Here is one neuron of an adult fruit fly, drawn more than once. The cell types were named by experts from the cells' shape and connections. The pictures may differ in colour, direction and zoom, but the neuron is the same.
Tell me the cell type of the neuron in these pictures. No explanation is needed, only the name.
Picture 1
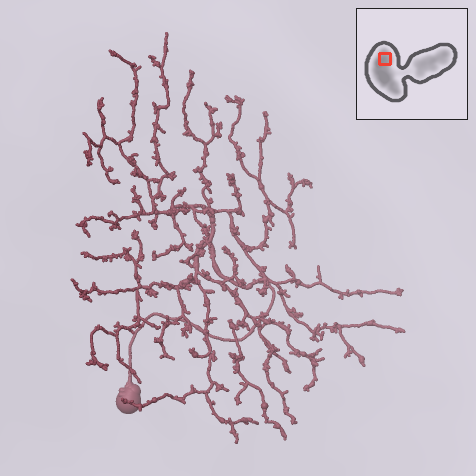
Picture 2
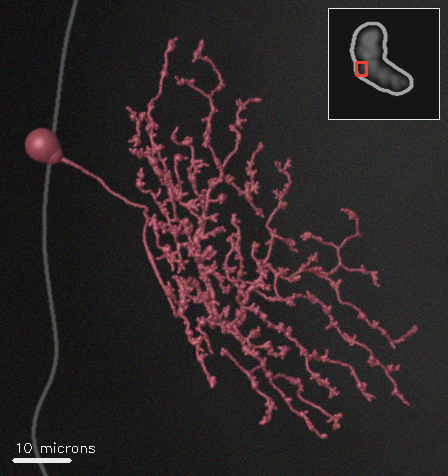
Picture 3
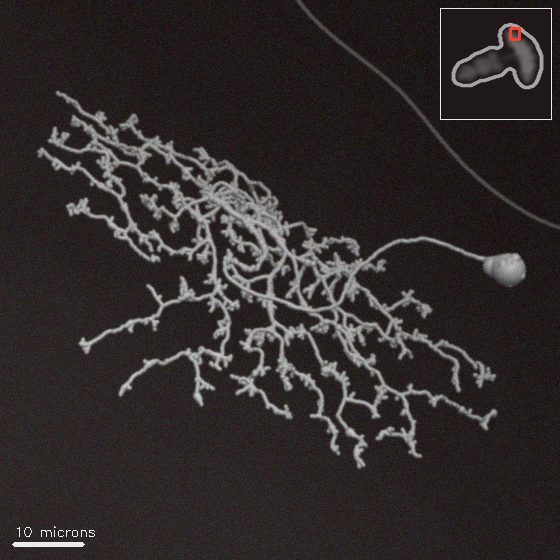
Dm18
